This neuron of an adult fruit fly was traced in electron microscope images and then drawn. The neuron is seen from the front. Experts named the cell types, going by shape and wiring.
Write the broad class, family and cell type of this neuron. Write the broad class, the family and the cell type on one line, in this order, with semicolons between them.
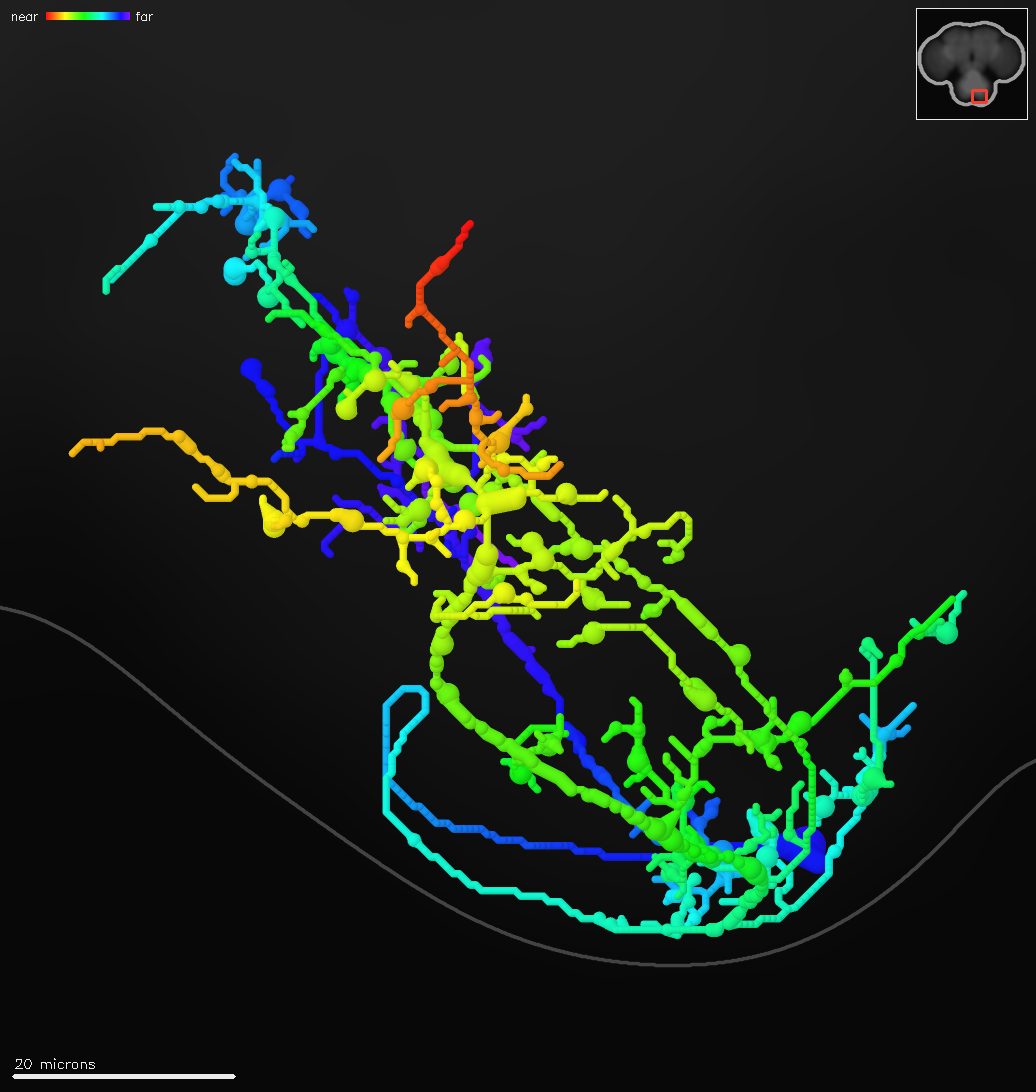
nerve-cord intrinsic neuron; hemilineage 01B; IN01B037_b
